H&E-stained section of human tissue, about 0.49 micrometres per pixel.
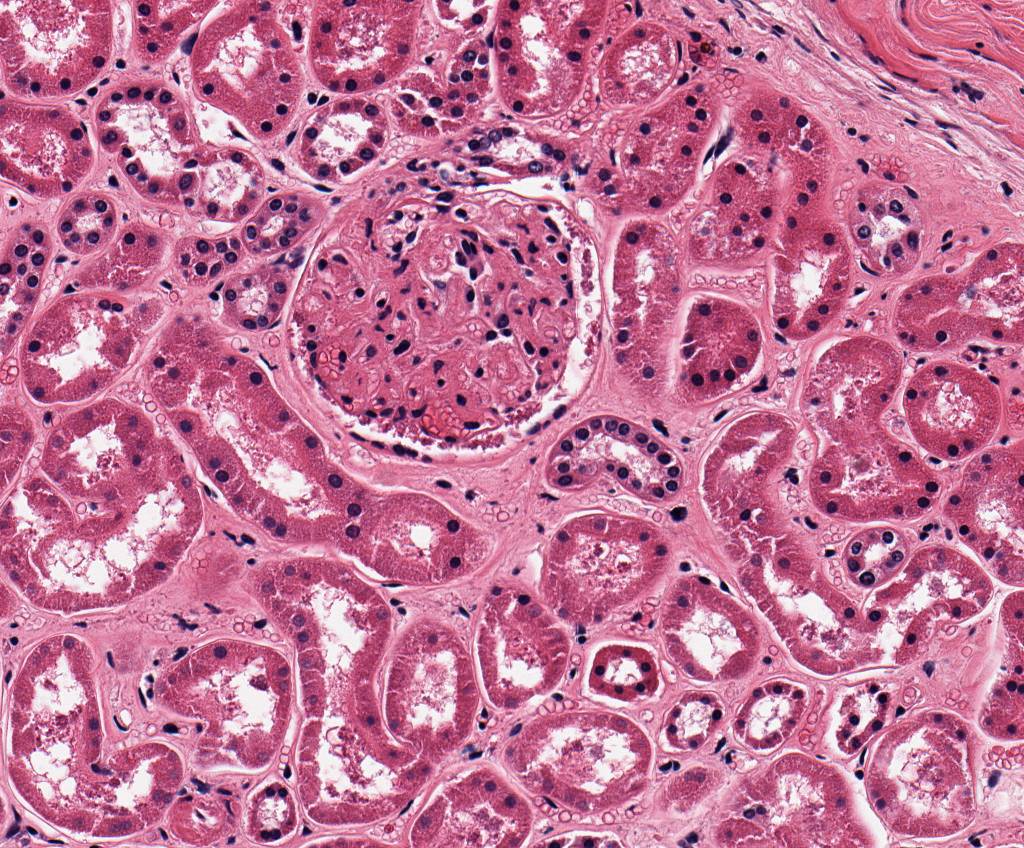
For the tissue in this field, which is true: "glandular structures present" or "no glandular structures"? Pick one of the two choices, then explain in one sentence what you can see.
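Glandular structures present. A single glomerulus lies in the upper centre of the field, surrounded on all sides by closely packed tubules.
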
